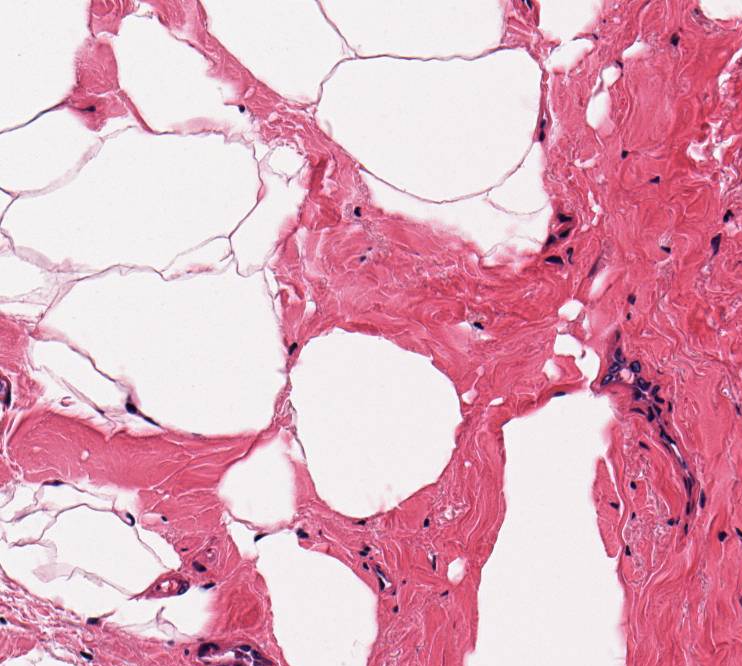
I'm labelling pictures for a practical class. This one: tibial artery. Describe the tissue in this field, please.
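Fat cells occupy most of the left half of the field; dense pink collagen occupies most of the right third. Each fat cell is a large, empty, clear space bounded by a thin membrane. Bands of pink collagen pass between groups of fat cells and separate them. Fibroblast nuclei within the collagen are sparse, small, dark and elongated.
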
